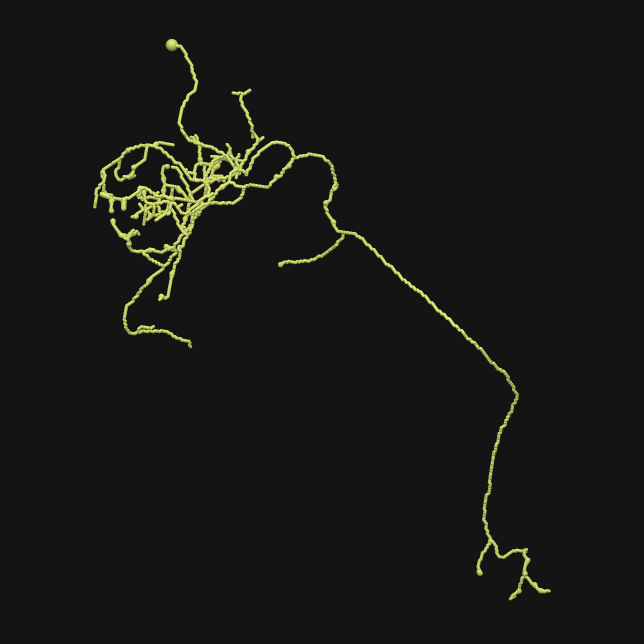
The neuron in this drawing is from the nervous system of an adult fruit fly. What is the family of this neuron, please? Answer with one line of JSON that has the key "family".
{"family": "hemilineage ALl1_dorsal"}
